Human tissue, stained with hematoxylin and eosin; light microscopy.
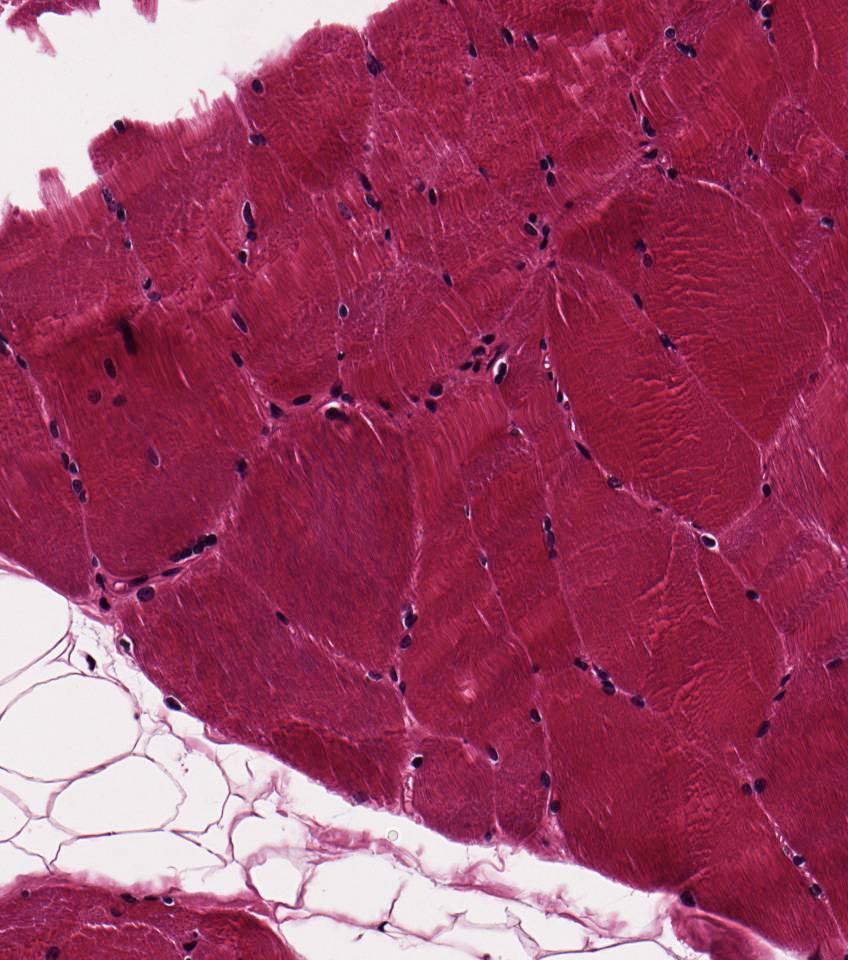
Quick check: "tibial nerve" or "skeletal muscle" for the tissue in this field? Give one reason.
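This is skeletal muscle. The fibres are polygonal, with straight sides meeting at blunt angles, and stain deep red-pink.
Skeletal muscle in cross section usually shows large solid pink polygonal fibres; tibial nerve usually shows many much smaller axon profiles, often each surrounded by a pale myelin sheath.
Dark oval nuclei lie peripherally.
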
